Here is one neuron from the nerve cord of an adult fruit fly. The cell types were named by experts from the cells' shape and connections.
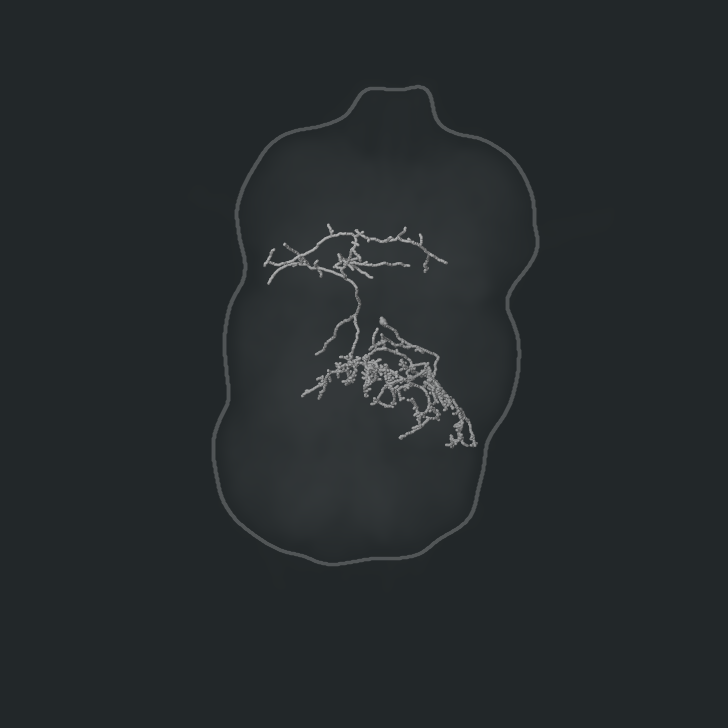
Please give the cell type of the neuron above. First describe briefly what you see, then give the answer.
In this view it is about as wide as it is tall. This is a nerve-cord intrinsic neuron. Its cell type is IN18B034.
